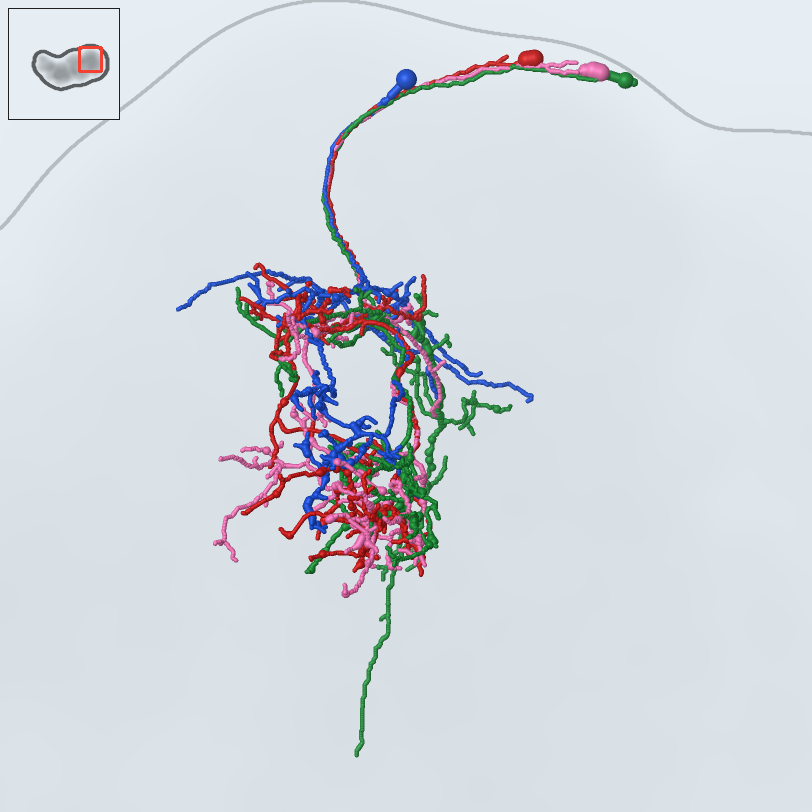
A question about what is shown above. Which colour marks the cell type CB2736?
red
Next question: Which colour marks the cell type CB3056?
green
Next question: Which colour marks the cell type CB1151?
pink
